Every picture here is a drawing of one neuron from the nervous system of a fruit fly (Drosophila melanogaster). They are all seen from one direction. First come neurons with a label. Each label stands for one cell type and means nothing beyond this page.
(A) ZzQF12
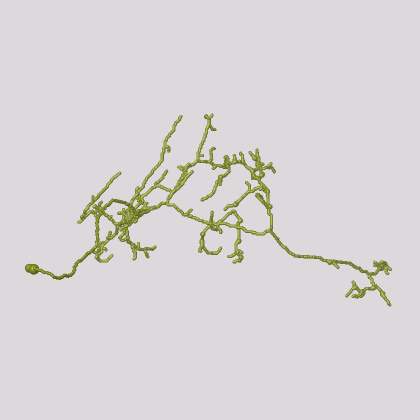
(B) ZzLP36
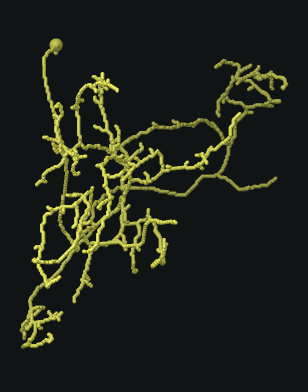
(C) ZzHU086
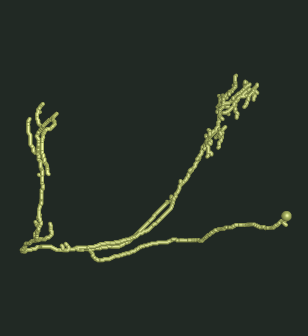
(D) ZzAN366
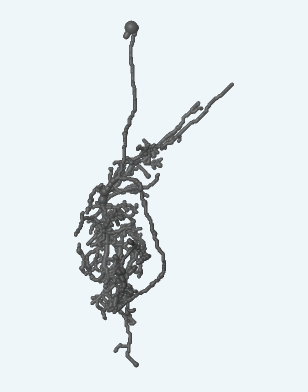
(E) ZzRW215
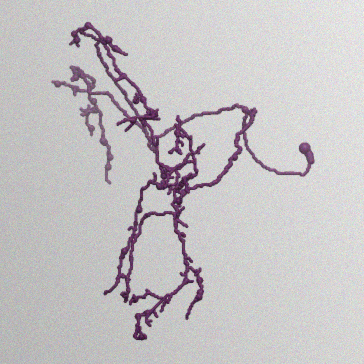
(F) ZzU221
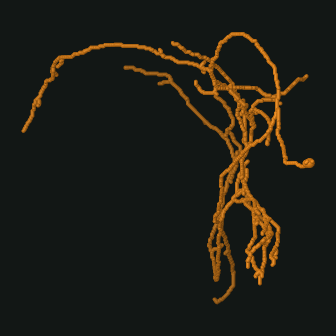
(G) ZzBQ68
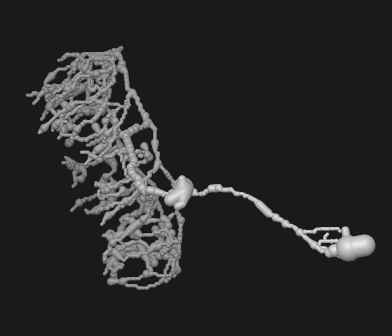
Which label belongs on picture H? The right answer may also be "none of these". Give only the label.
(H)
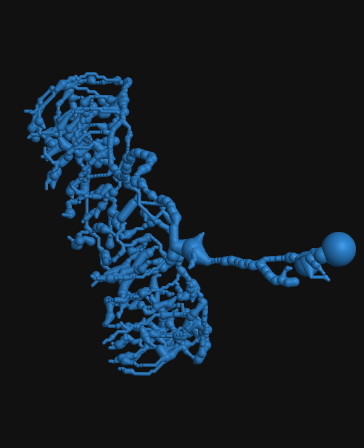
ZzBQ68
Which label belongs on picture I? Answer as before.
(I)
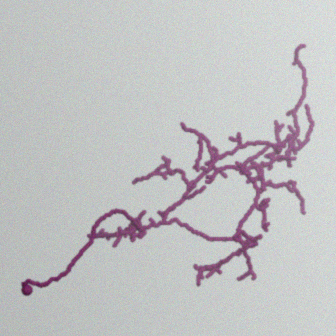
ZzQF12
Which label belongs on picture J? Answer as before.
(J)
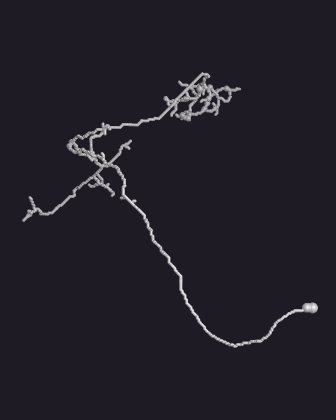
none of these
